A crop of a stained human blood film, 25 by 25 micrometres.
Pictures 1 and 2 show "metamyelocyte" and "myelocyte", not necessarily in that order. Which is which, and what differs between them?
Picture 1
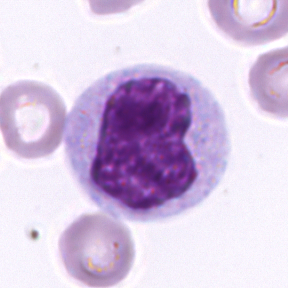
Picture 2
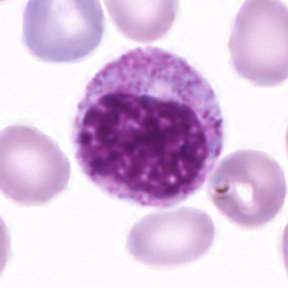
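Picture 1 is the metamyelocyte; picture 2 is the myelocyte. Both cells are about 14 micrometres across. In the metamyelocyte the nucleus has a notch cut into its right side, while the myelocyte's nucleus is a single unlobed mass. The metamyelocyte's nucleus is about 12 by 9 micrometres and fills about 50% of the cell's area, with a rim of cytoplasm all the way round it; the myelocyte's is about 11 by 10 micrometres, fills about 60%, and lies toward the bottom of the cell. The cytoplasm differs too: pale grey-blue with fine, scattered pinkish dots in the metamyelocyte, and pale pinkish-lilac between many small reddish-purple granules in the myelocyte. The myelocyte also has a small pale patch with few granules just above its nucleus.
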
